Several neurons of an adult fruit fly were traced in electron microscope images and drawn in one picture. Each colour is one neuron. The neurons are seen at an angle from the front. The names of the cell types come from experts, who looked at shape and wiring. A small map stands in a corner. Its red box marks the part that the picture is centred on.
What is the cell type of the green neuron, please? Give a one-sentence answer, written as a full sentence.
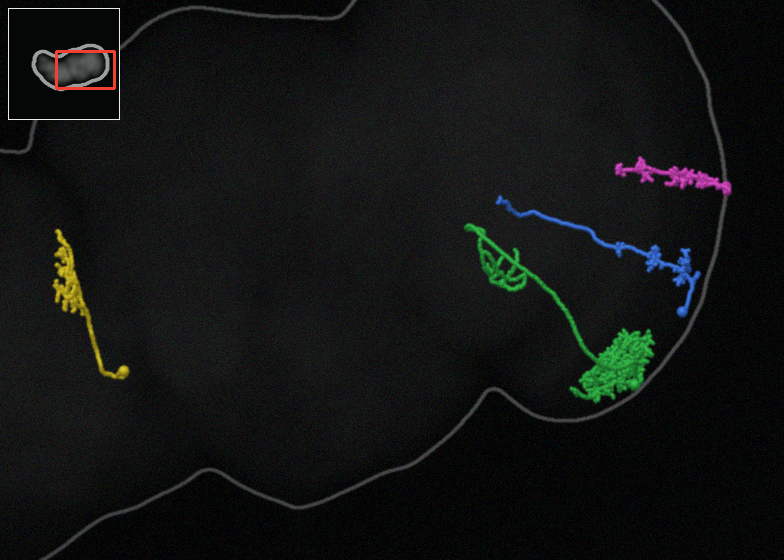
It is as MeLo2 that this neuron is typed.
